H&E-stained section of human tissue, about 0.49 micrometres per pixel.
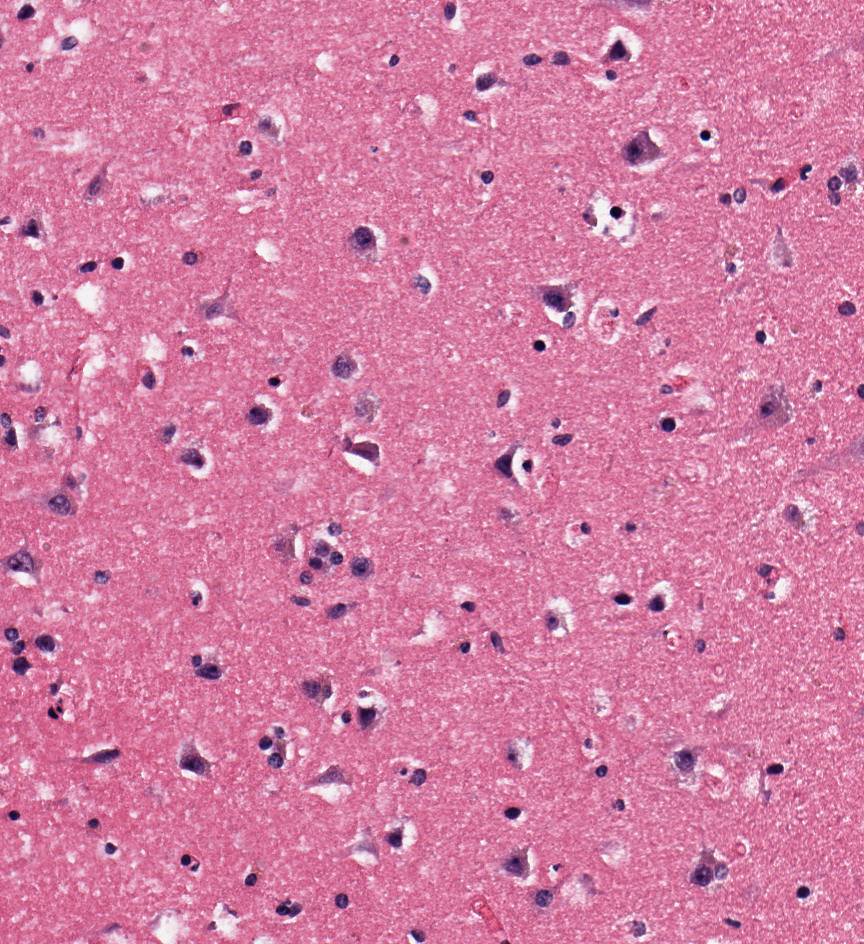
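cerebral cortex, H&E: uniform pink, finely granular matrix throughout, cells scattered in it. Neurons with angular, triangular cell bodies and purple cytoplasm are dotted about. Many small dark round nuclei, no cytoplasm visible, lie singly. Left of centre, several dark nuclei crowd around a larger cell.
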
